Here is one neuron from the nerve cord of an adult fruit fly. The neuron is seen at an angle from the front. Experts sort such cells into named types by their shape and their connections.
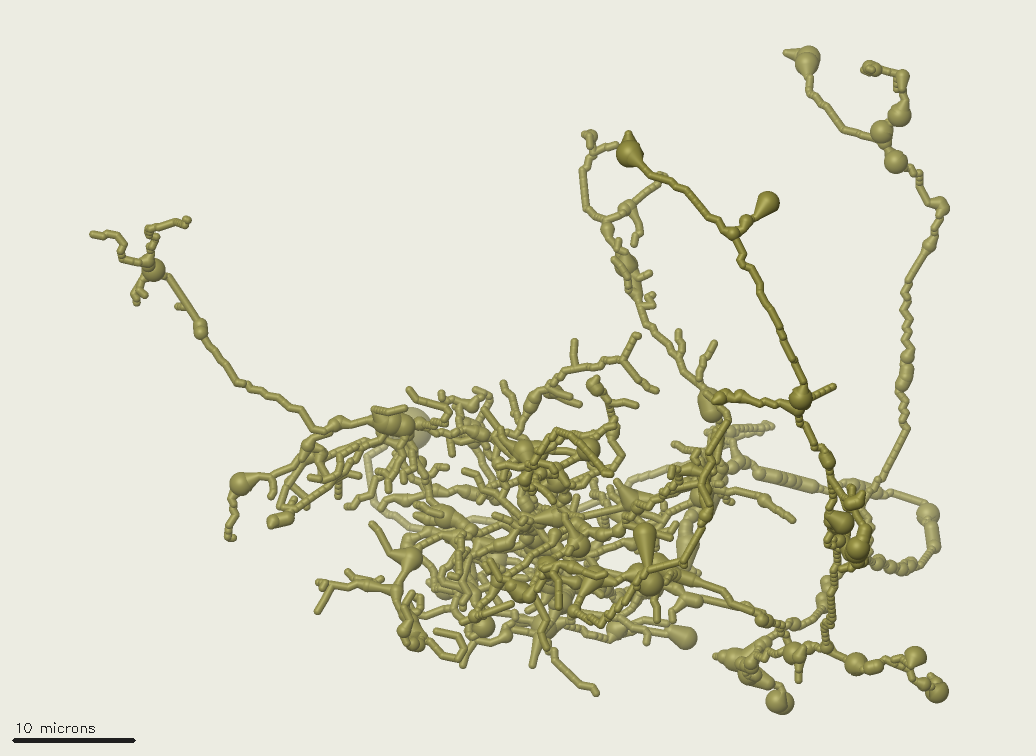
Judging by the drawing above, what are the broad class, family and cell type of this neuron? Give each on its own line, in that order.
nerve-cord intrinsic neuron
hemilineage 01B
IN01B036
